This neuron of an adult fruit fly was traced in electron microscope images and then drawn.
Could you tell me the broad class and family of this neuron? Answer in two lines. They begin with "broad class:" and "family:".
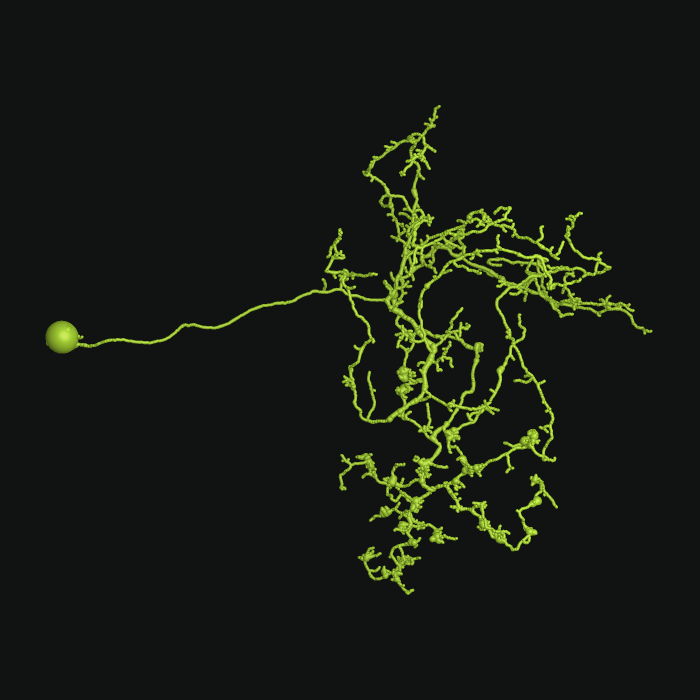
broad class: central-brain intrinsic neuron
family: hemilineage TRdl_b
